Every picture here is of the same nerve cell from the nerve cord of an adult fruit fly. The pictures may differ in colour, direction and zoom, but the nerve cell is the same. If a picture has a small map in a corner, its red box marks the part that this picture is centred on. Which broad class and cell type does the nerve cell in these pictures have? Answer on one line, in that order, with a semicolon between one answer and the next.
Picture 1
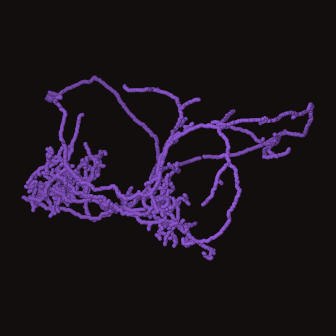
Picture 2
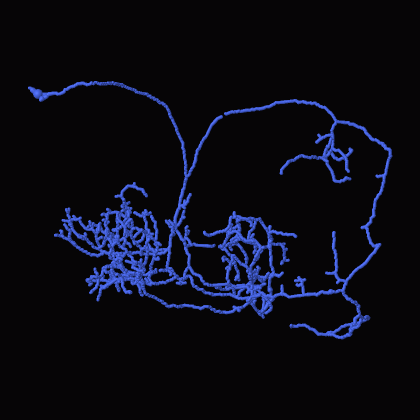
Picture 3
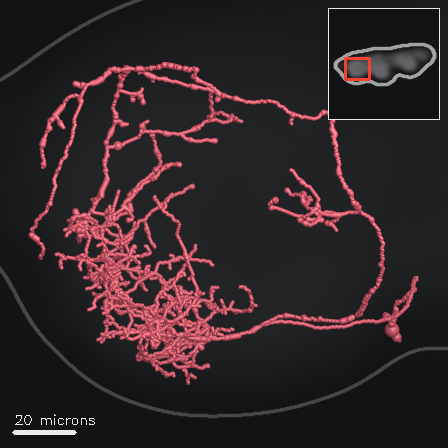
nerve-cord intrinsic neuron; INXXX135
